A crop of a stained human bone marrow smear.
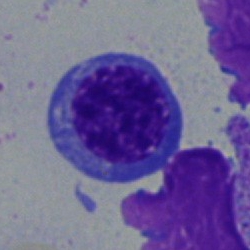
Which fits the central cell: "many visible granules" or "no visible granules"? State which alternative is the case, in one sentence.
The cell shows no granules in its cytoplasm.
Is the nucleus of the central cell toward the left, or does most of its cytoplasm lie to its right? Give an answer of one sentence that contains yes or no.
No, most of its cytoplasm is found to the left of its nucleus.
